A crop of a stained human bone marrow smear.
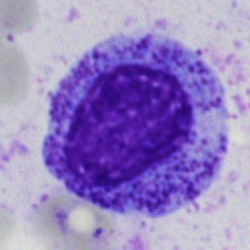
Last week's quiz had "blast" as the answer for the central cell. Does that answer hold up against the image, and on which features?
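Blast does not fit; this is a promyelocyte. The cytoplasm holds granules, with pale blue showing between them.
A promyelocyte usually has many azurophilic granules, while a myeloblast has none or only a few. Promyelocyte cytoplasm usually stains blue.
Outline roughly round; chromatin dark purple and dense. Loose purple granules also lie in the background around the cell.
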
